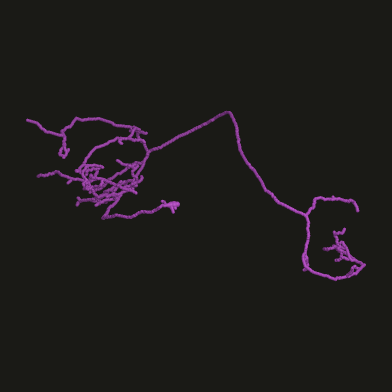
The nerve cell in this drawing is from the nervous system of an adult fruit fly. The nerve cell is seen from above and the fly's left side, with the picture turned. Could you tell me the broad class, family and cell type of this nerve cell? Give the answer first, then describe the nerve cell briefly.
It is a nerve-cord intrinsic neuron. Its family is hemilineage 17A. The cell type is IN17A110. As drawn here it is wider than it is tall.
